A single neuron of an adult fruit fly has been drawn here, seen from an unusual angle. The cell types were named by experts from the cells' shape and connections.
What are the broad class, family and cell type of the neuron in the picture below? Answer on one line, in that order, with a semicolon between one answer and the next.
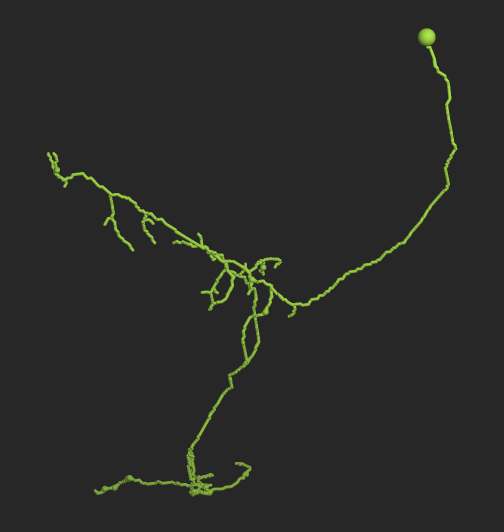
central-brain intrinsic neuron; hemilineage CLp2; SMP281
